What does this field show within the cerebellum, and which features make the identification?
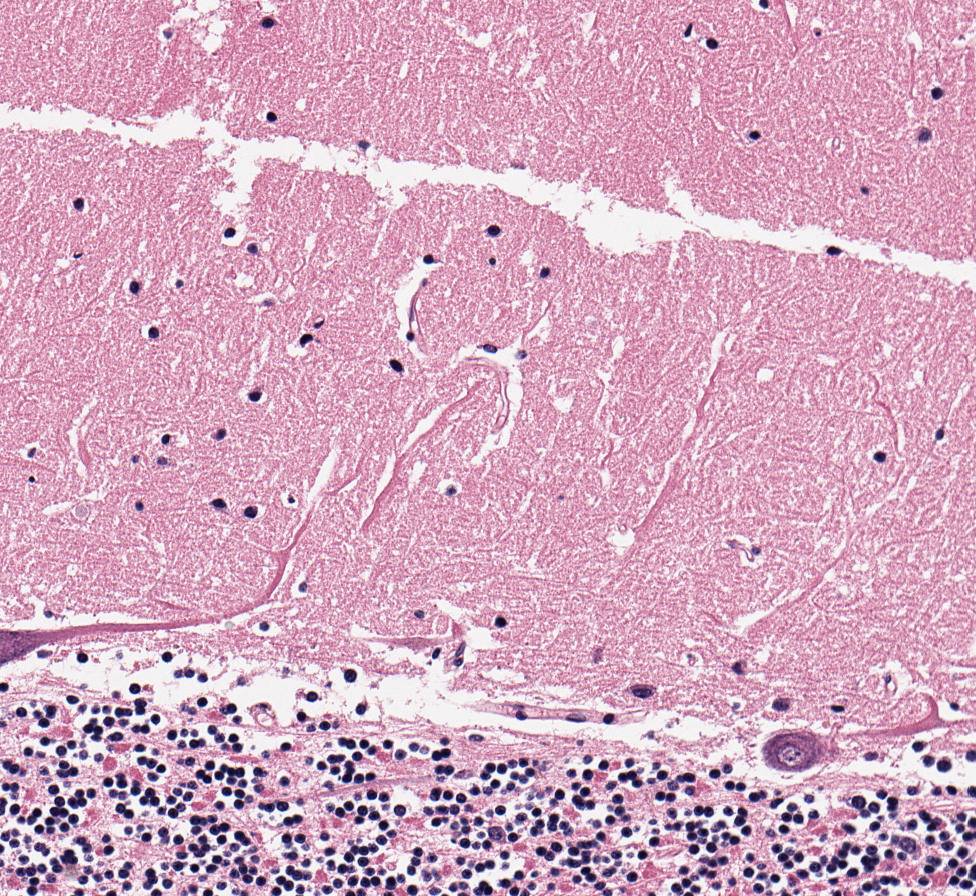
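This is the molecular layer, the broad, pale, sparsely cellular band across the upper three-quarters. It's a finely fibrillary pink neuropil with just scattered small dark nuclei.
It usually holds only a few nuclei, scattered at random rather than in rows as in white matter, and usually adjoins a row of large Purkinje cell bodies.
A large neuron with a round nucleus and prominent nucleolus sits at the junction, lower right, above the densely nucleated bottom layer.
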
